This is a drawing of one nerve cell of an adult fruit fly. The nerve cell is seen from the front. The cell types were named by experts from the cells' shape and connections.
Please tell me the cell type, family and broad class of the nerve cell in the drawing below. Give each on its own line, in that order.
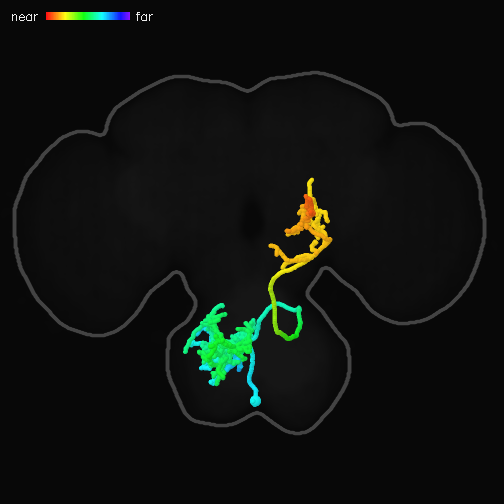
AN06B011
hemilineage 06B
ascending neuron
